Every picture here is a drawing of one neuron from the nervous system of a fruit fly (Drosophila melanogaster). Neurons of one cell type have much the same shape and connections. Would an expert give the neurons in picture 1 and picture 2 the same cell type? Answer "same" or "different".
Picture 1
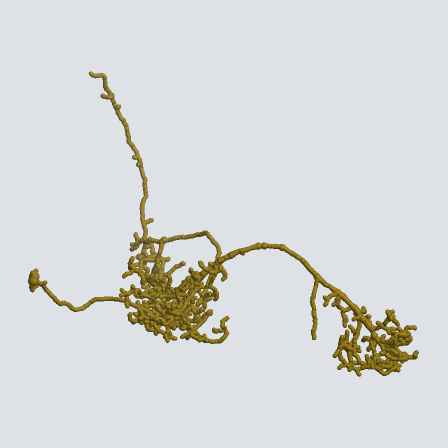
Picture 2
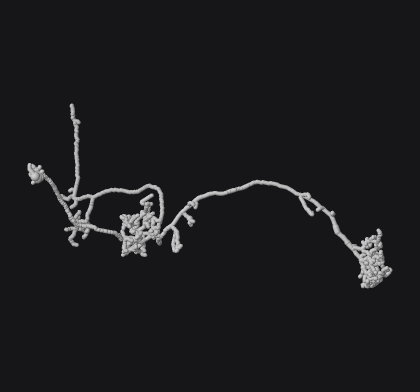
different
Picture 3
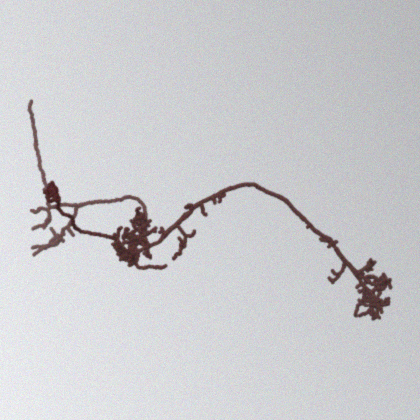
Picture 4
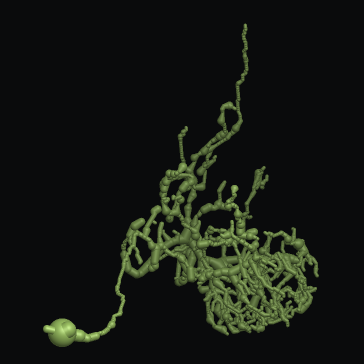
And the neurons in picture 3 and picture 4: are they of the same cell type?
different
